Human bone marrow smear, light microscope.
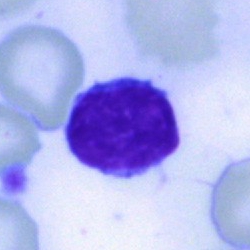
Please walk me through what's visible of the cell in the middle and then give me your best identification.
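The margin of the cell is not smooth but carries small, short, blunt bumps. Nearly the whole cell is filled by the nucleus, whose chromatin is dense and dark purple with a coarse, clumped texture. Cytoplasm is scant, forming at most a barely visible rim around the nucleus. This cell is a lymphocyte.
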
